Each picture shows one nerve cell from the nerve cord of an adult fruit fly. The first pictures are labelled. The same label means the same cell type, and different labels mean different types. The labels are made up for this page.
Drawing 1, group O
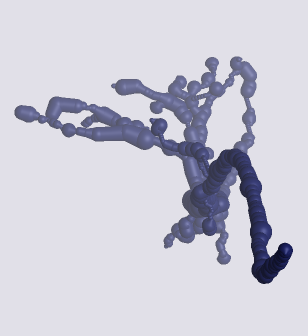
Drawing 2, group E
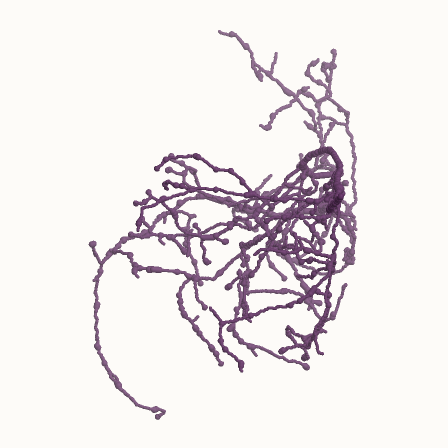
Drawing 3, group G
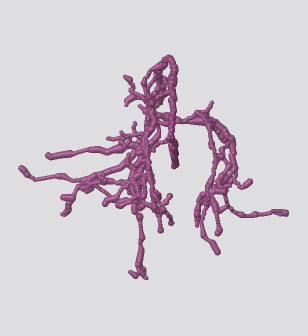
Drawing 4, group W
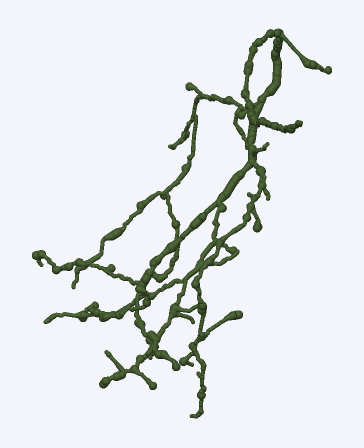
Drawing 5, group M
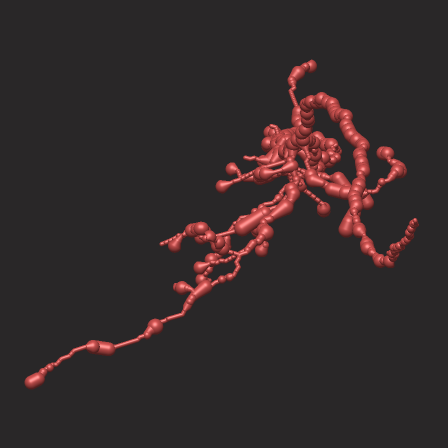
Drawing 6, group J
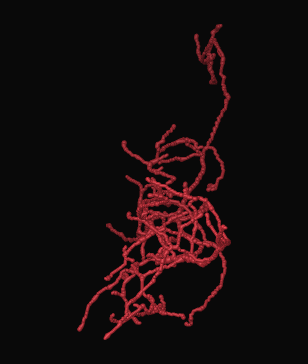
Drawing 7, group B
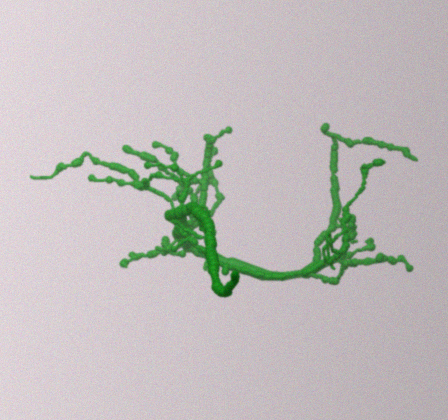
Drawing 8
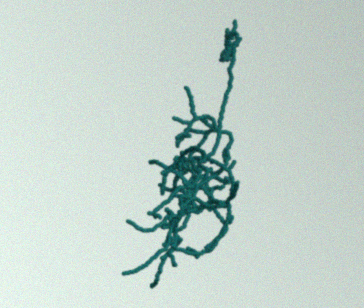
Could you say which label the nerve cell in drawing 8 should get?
group J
